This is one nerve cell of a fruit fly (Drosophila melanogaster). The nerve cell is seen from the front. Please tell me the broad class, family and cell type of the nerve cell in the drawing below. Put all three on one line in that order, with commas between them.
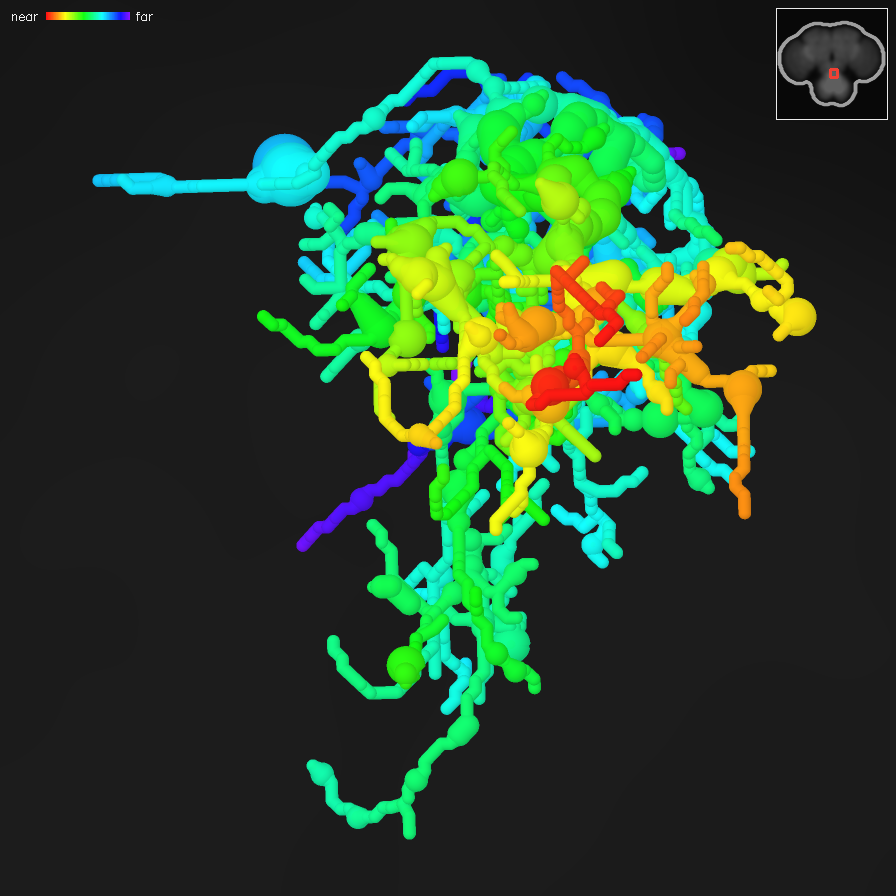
nerve-cord intrinsic neuron, hemilineage 19A, IN19A099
